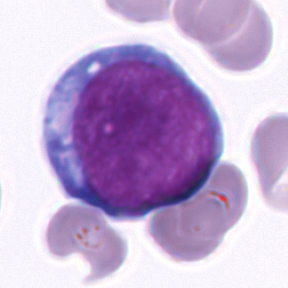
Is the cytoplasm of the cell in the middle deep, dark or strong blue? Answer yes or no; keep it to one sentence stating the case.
Yes, its cytoplasm stains a strong blue.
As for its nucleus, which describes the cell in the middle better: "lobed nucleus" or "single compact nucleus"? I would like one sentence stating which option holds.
Its nucleus forms a single compact mass of round, oval or kidney shape.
